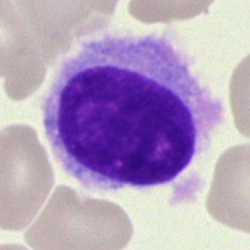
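Hairy cell, centre of a stained bone marrow smear. The cytoplasmic rim is widest along the upper right side of the nucleus. The chromatin is dense and dark purple, with a few paler pinkish patches. The cell margin is ragged and frayed rather than smooth. A small pale fragment of cytoplasm lies at the lower right edge.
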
